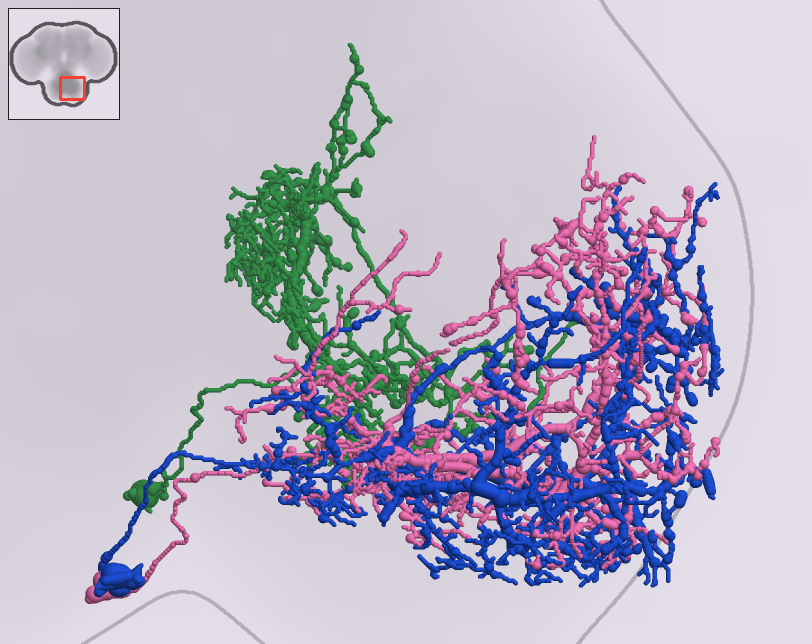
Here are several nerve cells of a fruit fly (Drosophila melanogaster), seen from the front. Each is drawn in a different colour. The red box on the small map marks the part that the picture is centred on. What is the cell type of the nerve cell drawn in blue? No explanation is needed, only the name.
IN14A004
